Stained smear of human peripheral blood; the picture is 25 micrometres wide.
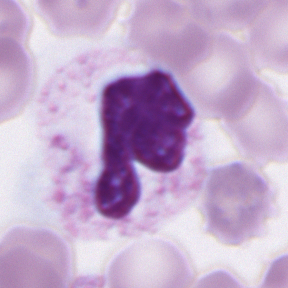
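Segmented neutrophil, the central cell on this stained blood smear. Its outline is round, the edge faint and smooth. Within the nucleus the chromatin is dense and dark purple throughout. Small pink granules are scattered through the cytoplasm; see how they sit apart, with clear cytoplasm between them.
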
